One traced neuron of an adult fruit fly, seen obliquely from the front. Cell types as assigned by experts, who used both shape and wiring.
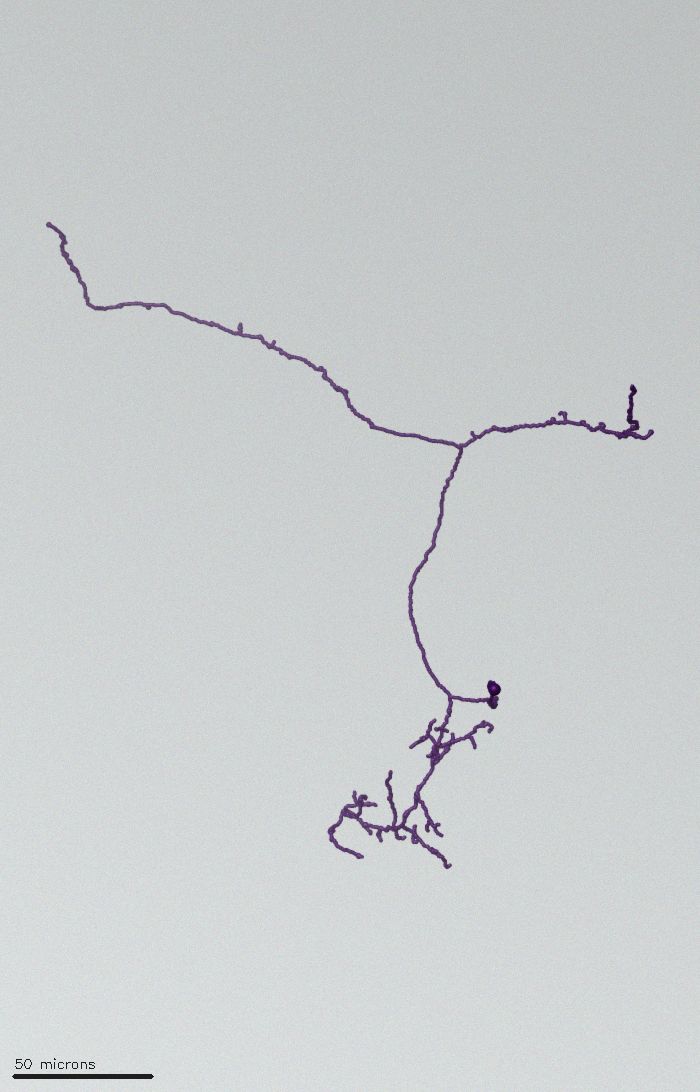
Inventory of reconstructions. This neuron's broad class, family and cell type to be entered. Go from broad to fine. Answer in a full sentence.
A central-brain intrinsic neuron of hemilineage VESa2, type VES037.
